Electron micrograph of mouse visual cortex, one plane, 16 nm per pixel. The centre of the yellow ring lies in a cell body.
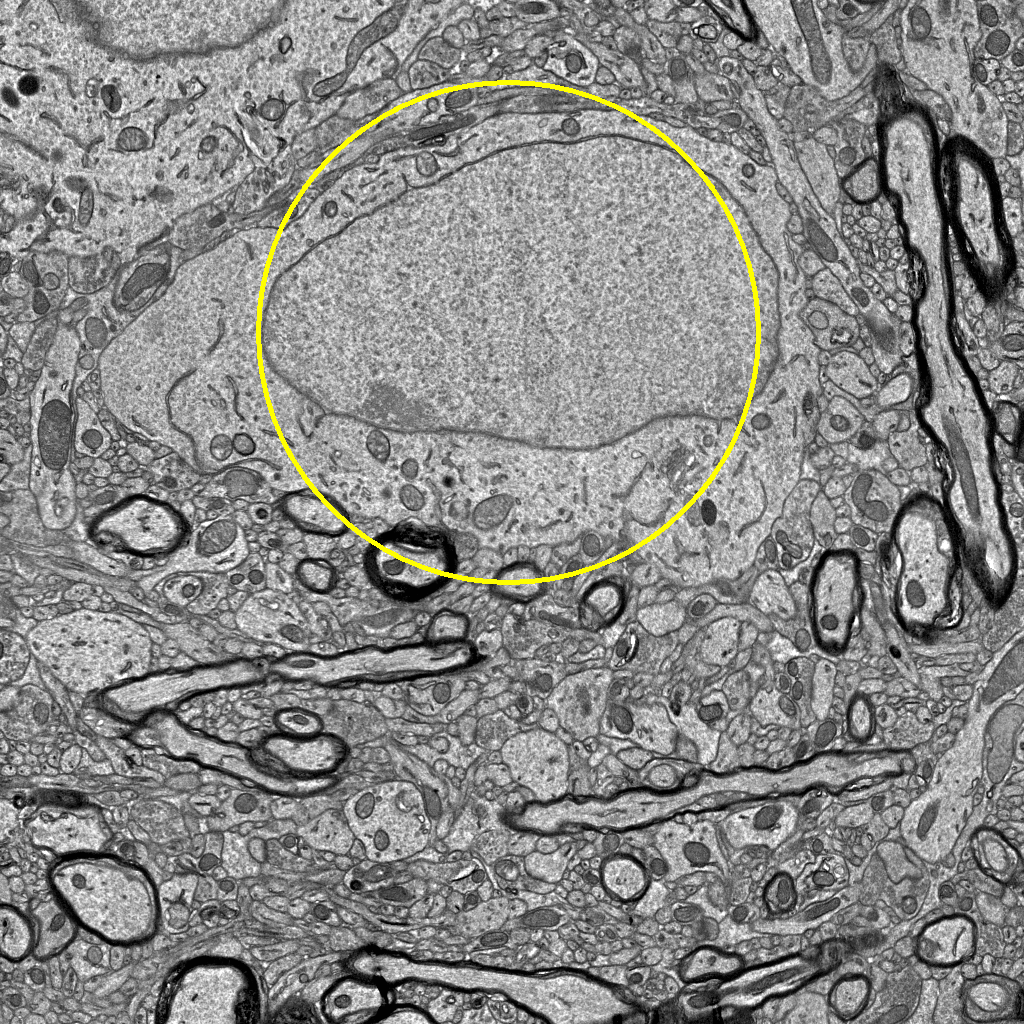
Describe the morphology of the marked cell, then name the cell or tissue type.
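First, the nucleus: a large oval stretched from side to side, filling most of the upper part of the ring. Second, its envelope runs smoothly, with no deep folds. Third, no distinct dark nucleolus appears in it. Fourth, the cytoplasm lacks prominent stacks of rough endoplasmic reticulum. The cell is an excitatory neuron.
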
